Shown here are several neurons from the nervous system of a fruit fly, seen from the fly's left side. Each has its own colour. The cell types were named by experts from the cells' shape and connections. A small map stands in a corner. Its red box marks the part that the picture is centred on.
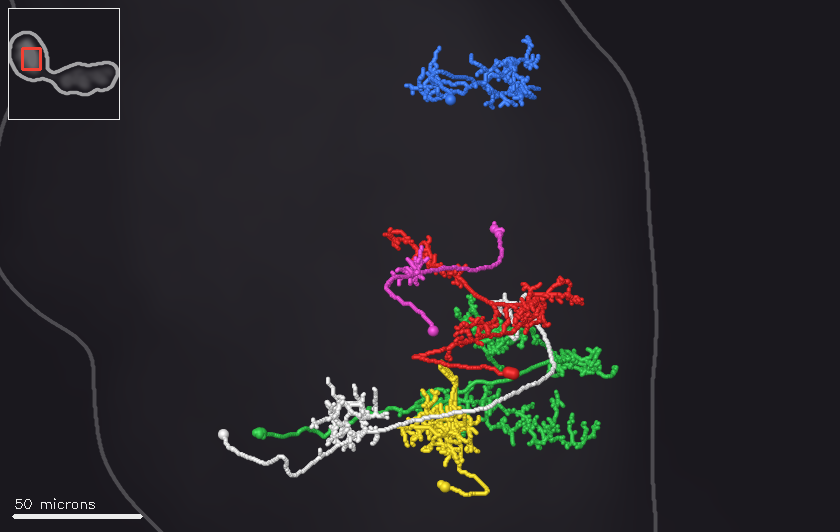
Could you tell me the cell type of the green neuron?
TmY21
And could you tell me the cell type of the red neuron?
TmY5a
